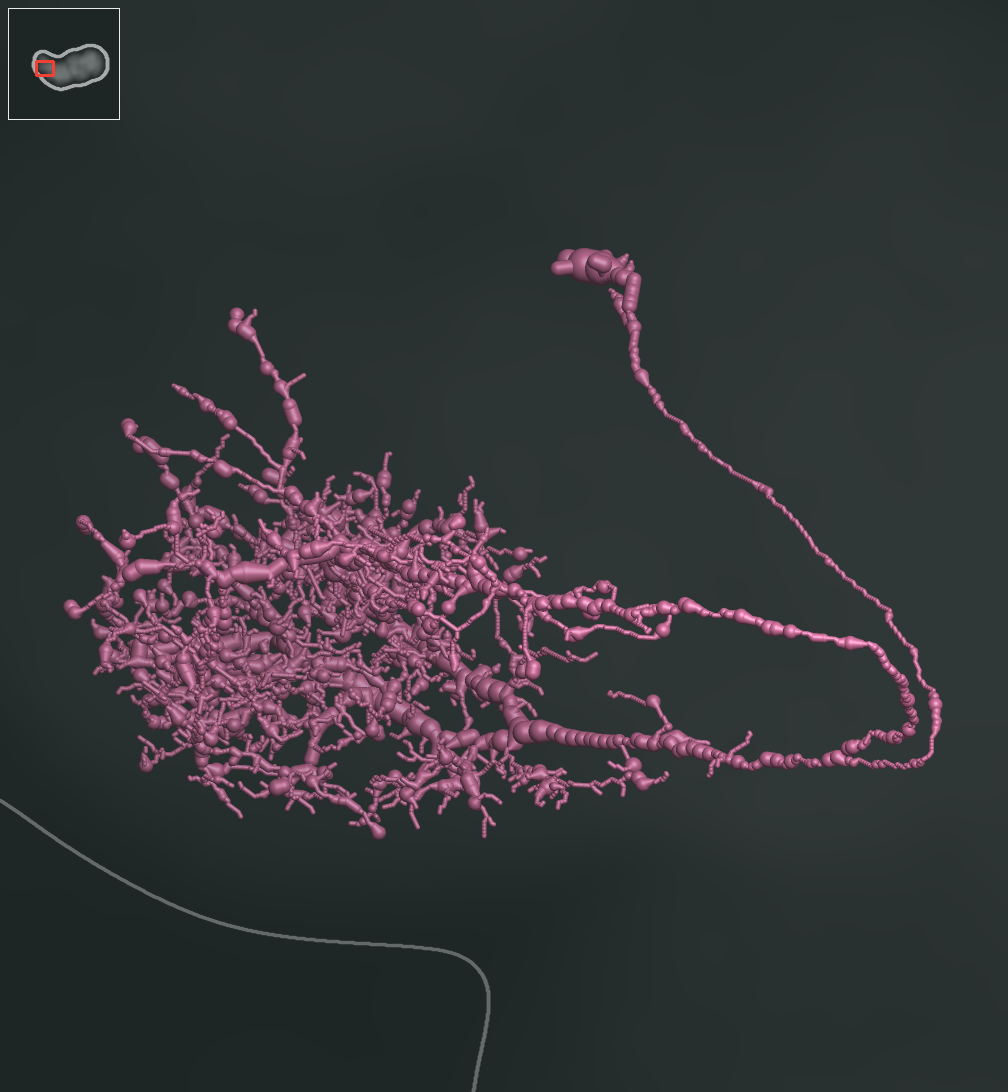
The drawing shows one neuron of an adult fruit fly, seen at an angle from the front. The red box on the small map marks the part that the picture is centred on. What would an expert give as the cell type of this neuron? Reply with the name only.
IN12B007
